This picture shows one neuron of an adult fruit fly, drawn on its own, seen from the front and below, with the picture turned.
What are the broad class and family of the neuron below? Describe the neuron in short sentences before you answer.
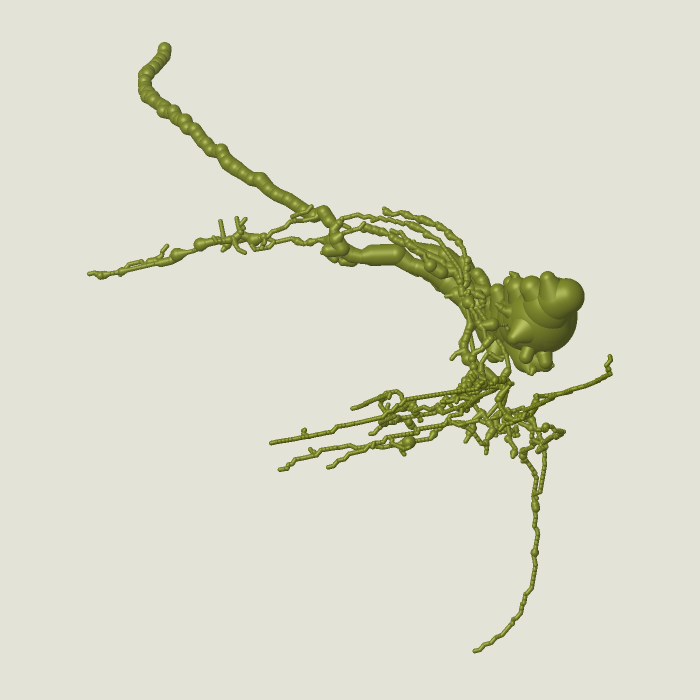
Dozens of branch ends can be seen. As drawn here it is about as wide as it is tall. Its broad class is motor neuron of the nerve cord. The family is MNad.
